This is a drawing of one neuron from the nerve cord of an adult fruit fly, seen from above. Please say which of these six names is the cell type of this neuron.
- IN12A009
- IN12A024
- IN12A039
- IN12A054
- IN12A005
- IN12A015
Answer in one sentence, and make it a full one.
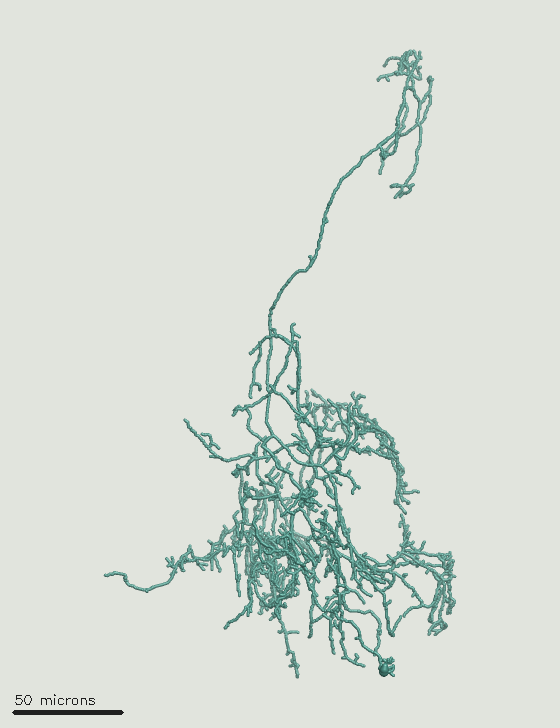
The neuron here falls under cell type IN12A009.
